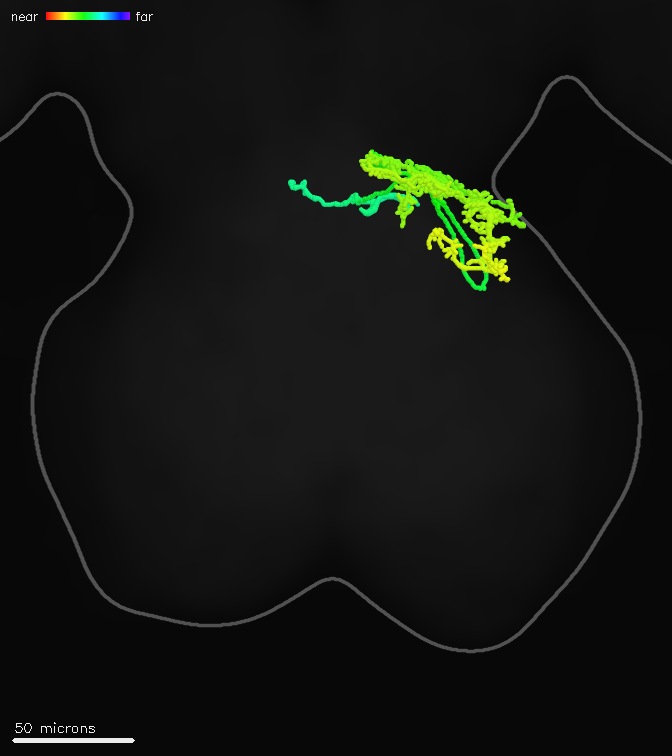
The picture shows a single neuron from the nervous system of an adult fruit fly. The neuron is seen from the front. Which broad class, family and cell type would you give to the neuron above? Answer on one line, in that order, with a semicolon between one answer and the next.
nerve-cord intrinsic neuron; hemilineage 11B; IN11B001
